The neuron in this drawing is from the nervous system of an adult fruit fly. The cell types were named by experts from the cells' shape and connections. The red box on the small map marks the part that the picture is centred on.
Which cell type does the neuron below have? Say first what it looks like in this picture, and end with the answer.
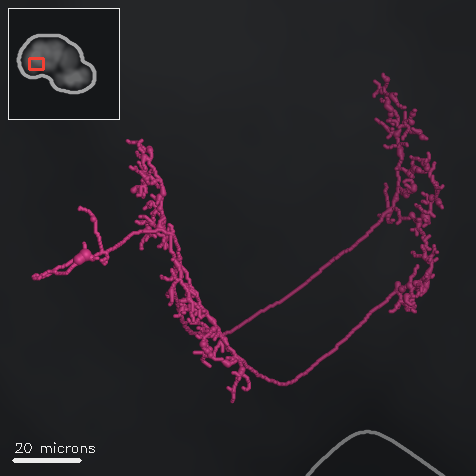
Its cell body lies on the left of the picture. From left to right in the picture it spans about 130 microns. The picture shows dozens of branch ends. Its broad class is optic-lobe intrinsic neuron. Its cell type is TmY19a.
